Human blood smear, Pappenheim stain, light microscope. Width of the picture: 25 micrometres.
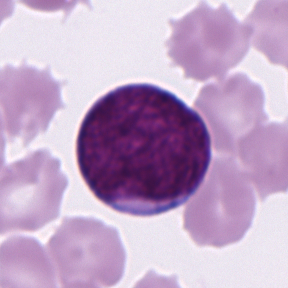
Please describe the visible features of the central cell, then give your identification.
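Neither indentation nor lobes mark the nucleus of the central cell, and no distinct nucleoli are visible in it. The visible cytoplasm is pale blue and contains no granules. The cell is a myeloblast.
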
